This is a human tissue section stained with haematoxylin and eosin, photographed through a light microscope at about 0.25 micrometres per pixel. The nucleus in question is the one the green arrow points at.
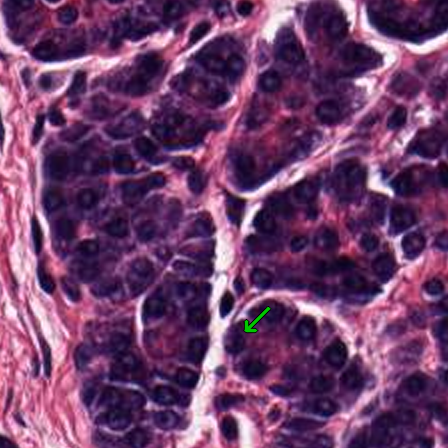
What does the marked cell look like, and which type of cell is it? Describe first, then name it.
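The nucleus is round and darkly stained, roughly the same size as the other nuclei in its cluster. The cell sits at the outer edge of a rounded cluster of similar closely packed cells, where the cluster borders a pale, loose strip of tissue separating it from the neighbouring cluster. The cytoplasm is purplish-pink, and the cell's outline is hard to separate from its neighbours. This is a pancreatic acinar cell.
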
